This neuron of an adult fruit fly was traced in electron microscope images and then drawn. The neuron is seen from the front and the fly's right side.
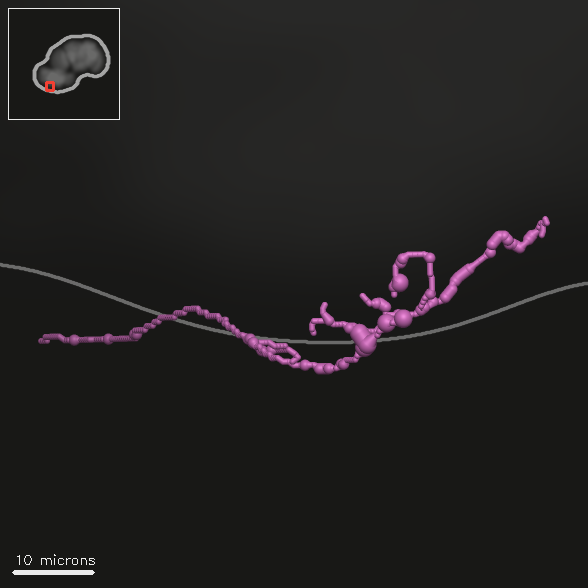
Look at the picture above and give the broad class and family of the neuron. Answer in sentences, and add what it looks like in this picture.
It is a sensory neuron entering the nerve cord. Its family is called class mechanosensory tactile. The drawing shows no cell body. By the scale bar it is about 65 microns wide in this view. It has a dozen or fewer branch ends.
